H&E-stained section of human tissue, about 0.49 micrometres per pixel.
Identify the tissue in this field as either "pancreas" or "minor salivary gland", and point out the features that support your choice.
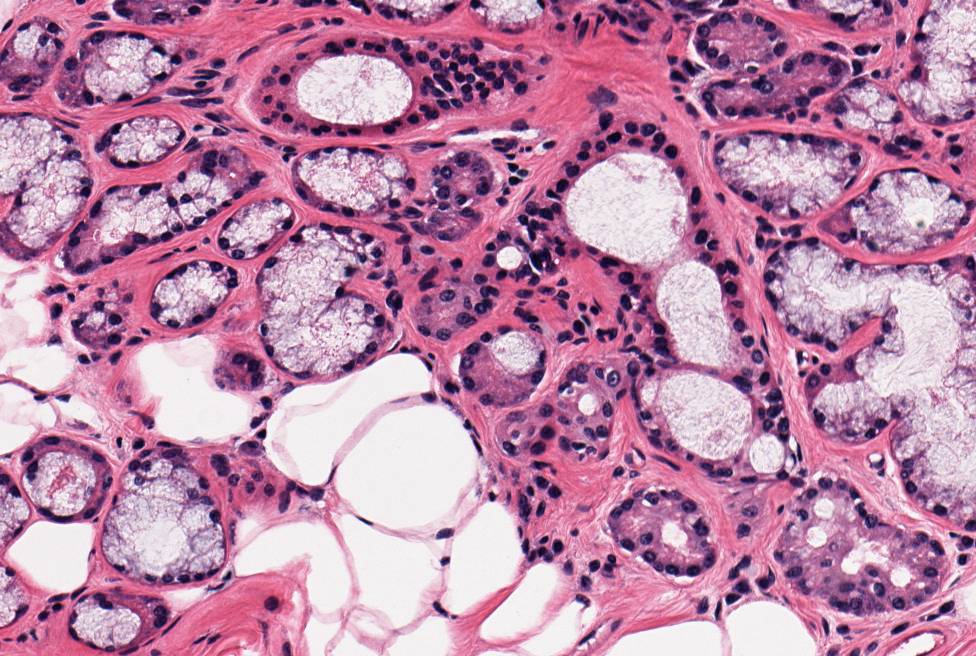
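This is minor salivary gland. Most of its units are mucous acini, whose cells have pale, grey-white, bubbly cytoplasm and small dark nuclei flattened at the base.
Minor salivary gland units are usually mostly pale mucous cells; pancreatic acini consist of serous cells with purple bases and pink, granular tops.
Only a few units, at lower right and centre, have pink granular cytoplasm.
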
